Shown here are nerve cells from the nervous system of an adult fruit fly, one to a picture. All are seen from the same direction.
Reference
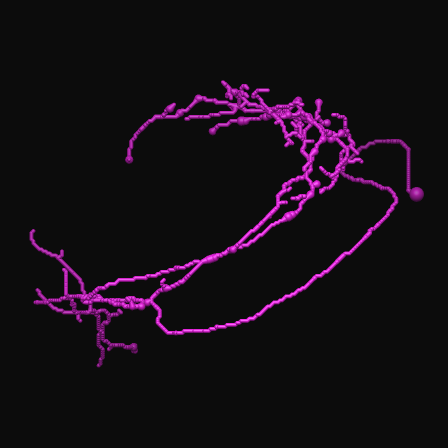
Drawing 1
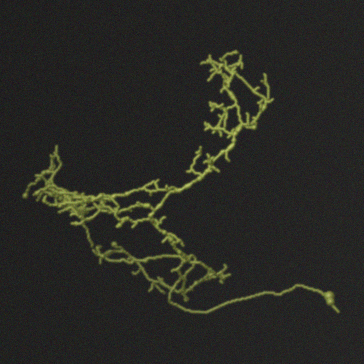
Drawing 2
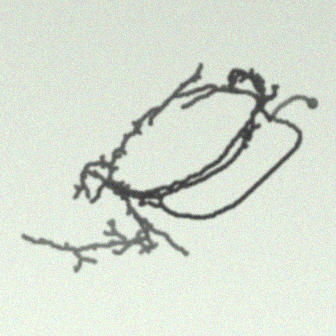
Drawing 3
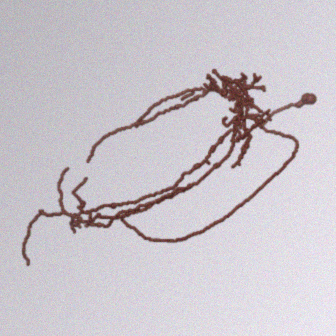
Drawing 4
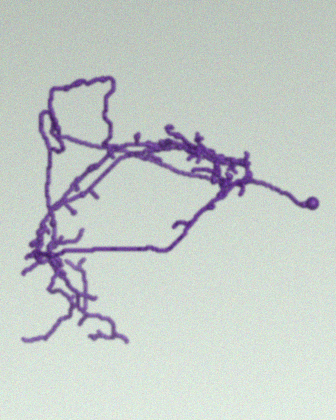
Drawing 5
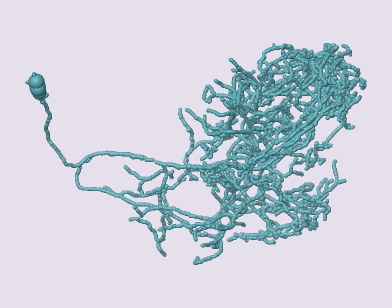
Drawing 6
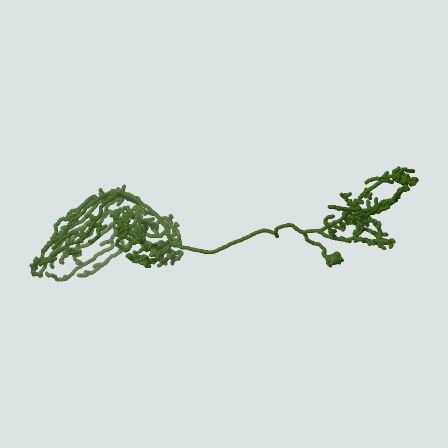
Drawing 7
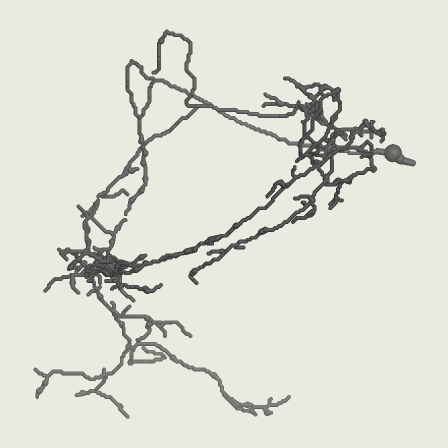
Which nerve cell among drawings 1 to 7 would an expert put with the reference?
3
